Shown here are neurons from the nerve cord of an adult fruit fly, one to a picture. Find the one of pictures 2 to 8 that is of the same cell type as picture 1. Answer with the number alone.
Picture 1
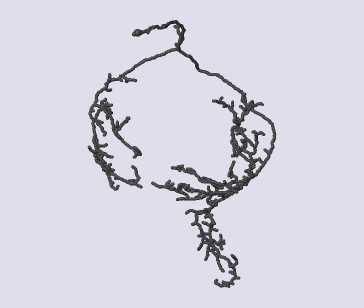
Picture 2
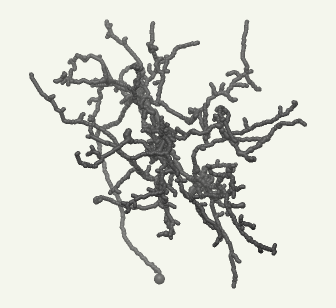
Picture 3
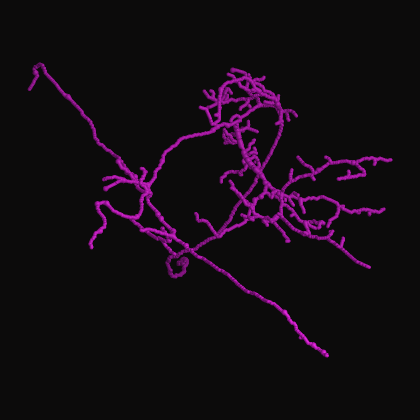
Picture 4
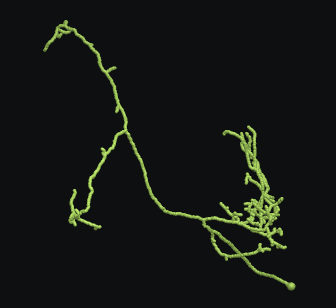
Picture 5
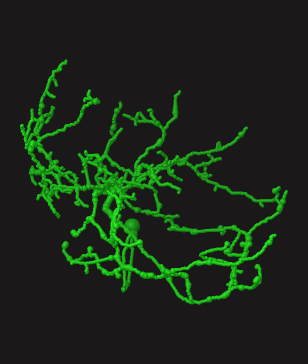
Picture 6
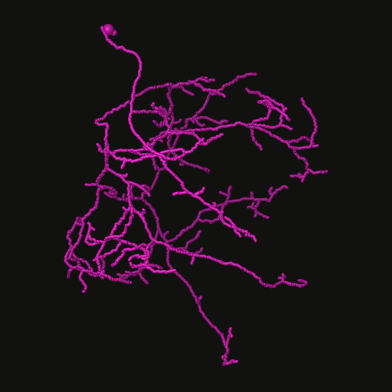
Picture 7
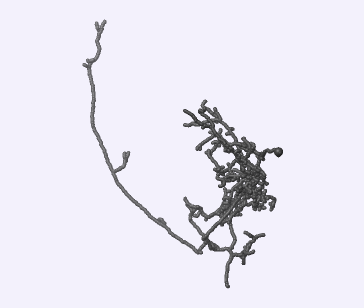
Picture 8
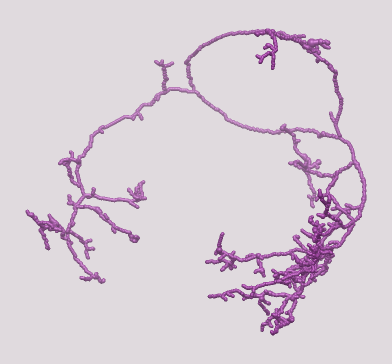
8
